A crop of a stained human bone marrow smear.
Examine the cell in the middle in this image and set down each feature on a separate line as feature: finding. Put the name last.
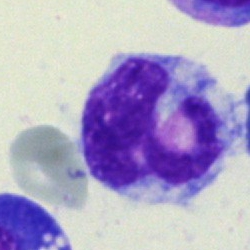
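Nucleus: deeply indented and folded, a bent kidney shape
Cytoplasm: pale greyish-blue
Cytoplasmic rim: widest on the right side
Nuclear fold: holds a pale pinkish area
Name: monocyte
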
